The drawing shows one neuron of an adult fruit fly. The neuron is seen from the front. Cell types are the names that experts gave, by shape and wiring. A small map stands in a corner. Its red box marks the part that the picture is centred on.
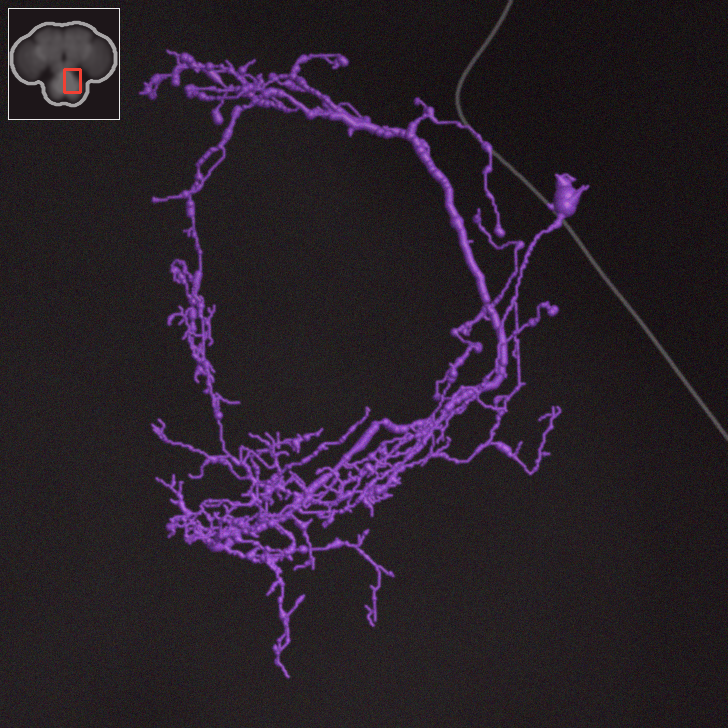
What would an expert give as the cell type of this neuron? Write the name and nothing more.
IN11A004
